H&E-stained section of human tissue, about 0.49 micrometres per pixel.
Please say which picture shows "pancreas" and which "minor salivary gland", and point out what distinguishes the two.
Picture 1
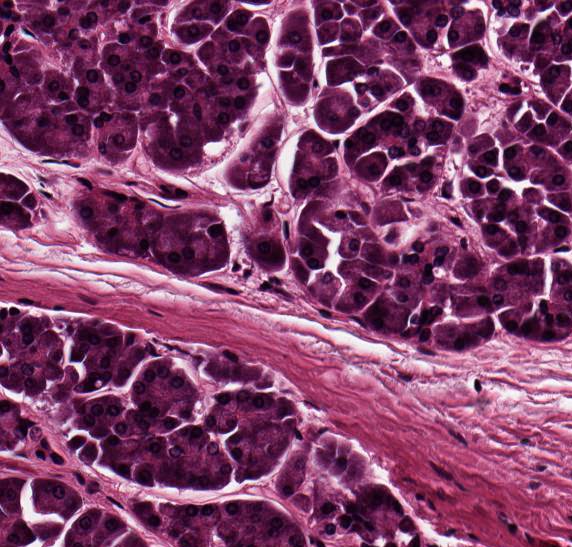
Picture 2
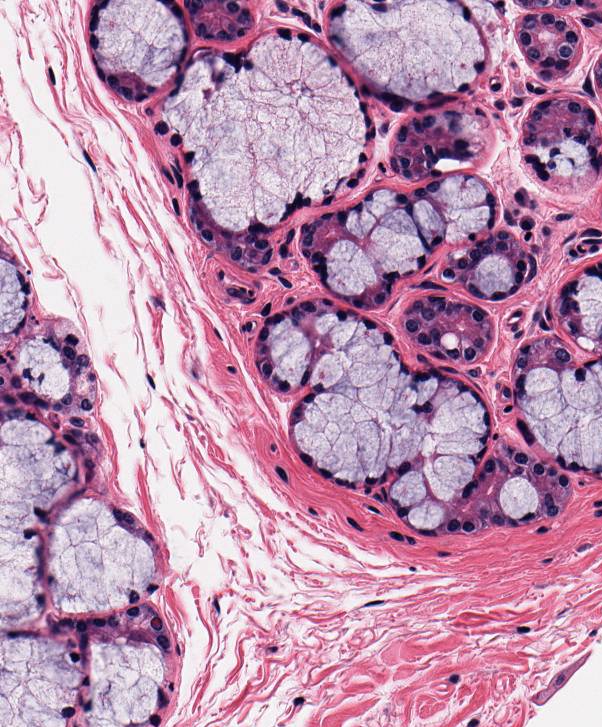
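The pancreas appears in picture 1, the minor salivary gland in picture 2. Acinar cells in picture 1 have deep purple, finely granular cytoplasm and a single round dark nucleus toward the base. Most acini in picture 2 are mucous, with pale bluish-grey, finely foamy cytoplasm and dark flattened nuclei pressed against the cell base.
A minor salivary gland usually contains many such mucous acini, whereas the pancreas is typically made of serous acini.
Picture 1 has a diagonal band of parallel pink collagen fibres dividing its lobules; in picture 2, dense pink wavy collagen curves along the lower edge of the upper-right group of acini.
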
